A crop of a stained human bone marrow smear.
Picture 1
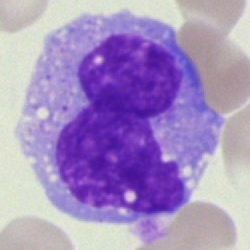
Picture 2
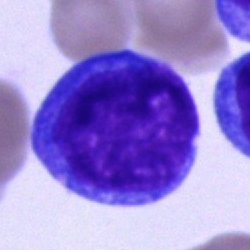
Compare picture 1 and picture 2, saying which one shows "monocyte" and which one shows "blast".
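The monocyte is in picture 1, and the blast is in picture 2. The outlines differ: the monocyte's is irregular and somewhat angular, while the blast's is round and smooth. The monocyte's cytoplasm is abundant, a wide pale grey-blue rim around the nucleus; the blast's is a thin deep blue rim, broadest on the left side of the cell.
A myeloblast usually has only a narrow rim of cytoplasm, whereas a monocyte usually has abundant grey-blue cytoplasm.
Several small, clear, round vacuoles are scattered through the monocyte's cytoplasm.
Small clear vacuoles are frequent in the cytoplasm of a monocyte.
The blast shows no granules in its cytoplasm, and its chromatin is dark purple with scattered small pale spots.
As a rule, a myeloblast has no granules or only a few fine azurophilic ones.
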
